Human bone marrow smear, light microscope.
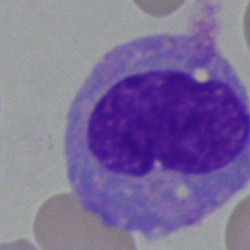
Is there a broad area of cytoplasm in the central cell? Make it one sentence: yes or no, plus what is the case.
Yes, this cell has broad cytoplasm around its nucleus.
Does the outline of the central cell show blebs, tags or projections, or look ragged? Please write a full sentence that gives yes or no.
Yes, it is a rough outline that this cell has.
